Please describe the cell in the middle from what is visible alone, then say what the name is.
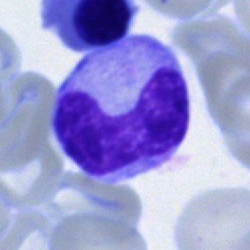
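The nucleus is kidney- or horseshoe-shaped, indented upward, and fills the lower half. Its dark purple chromatin is coarsely clumped, with paler patches between clumps. Pale lilac-blue cytoplasm lies mainly in the notch above the nucleus. The cell is a band neutrophil.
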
